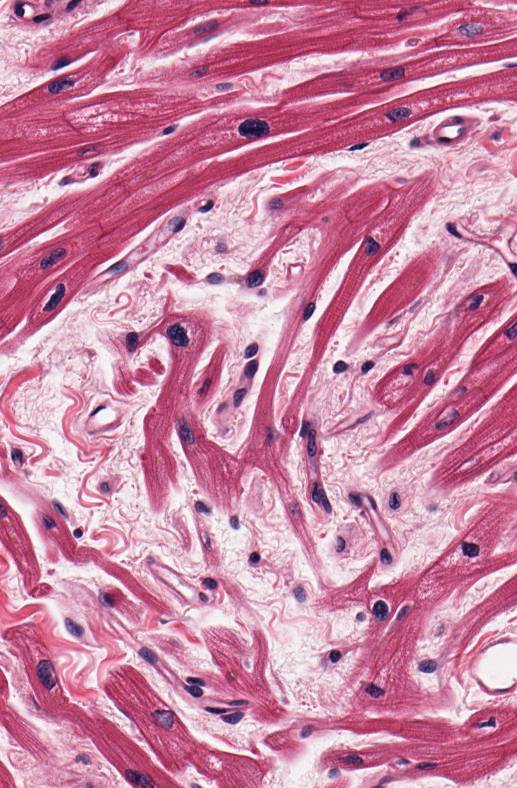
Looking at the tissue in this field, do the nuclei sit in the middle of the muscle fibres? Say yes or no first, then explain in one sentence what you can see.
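Yes. Oval nuclei lie singly in the middle of the muscle fibres rather than at their edges.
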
